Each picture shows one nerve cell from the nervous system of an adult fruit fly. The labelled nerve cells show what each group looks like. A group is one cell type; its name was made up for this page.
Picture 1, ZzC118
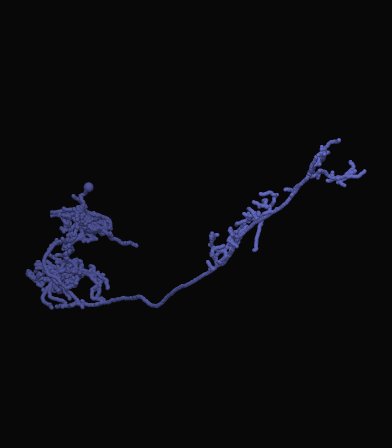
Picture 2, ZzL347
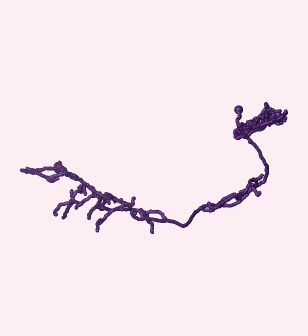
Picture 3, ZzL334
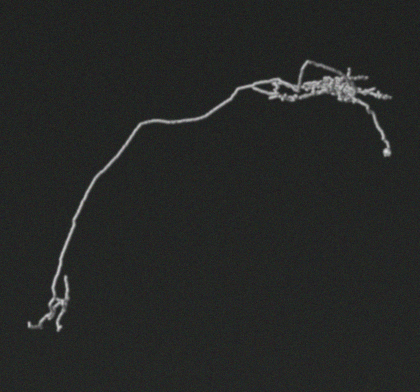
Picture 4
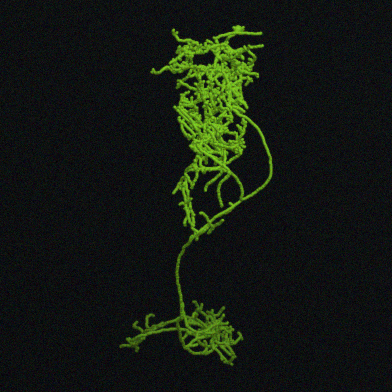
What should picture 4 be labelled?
ZzC118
